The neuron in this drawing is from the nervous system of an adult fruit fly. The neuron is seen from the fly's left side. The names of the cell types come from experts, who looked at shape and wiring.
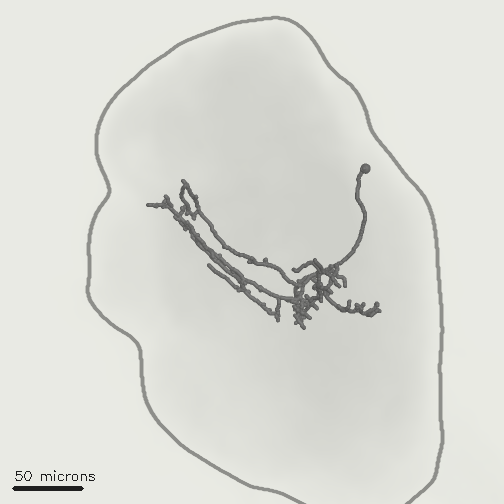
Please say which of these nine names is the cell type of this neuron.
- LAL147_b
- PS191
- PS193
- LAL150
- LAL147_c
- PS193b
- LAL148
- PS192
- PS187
PS191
